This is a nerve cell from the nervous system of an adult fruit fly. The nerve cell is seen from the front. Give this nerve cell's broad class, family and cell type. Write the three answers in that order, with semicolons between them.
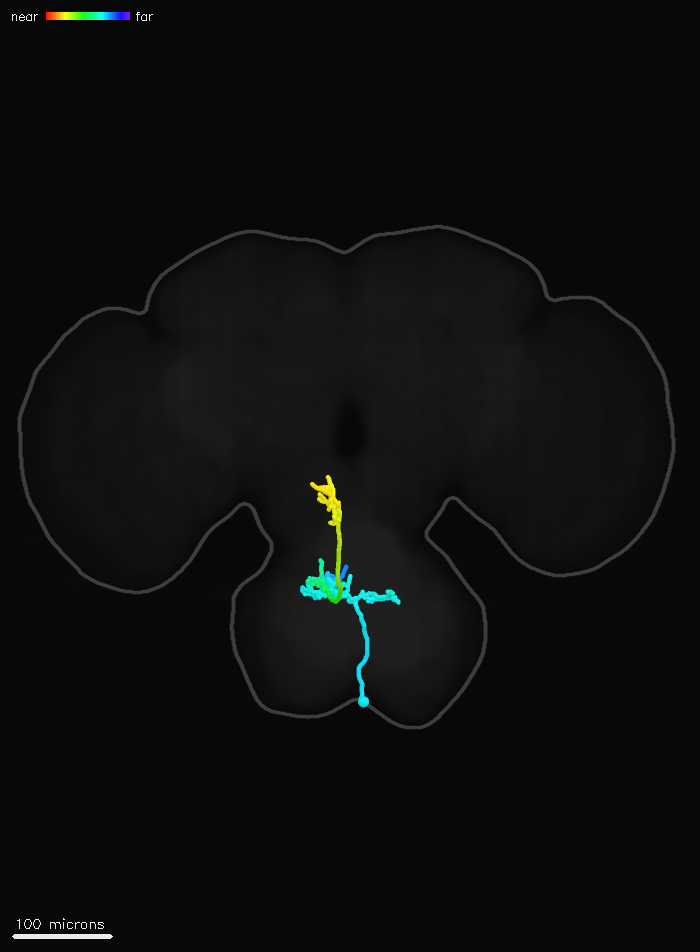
ascending neuron; hemilineage 06B; AN06B068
